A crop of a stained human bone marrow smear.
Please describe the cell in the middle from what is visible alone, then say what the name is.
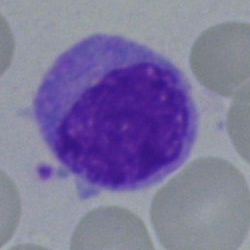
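Nucleus: occupies most of the cell. Chromatin: dark purple, dotted with small paler spots. Cytoplasm: a crescent lying mainly on the upper-left side of the nucleus; a small pale tag juts from the lower cell edge. Cell: monocyte.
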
